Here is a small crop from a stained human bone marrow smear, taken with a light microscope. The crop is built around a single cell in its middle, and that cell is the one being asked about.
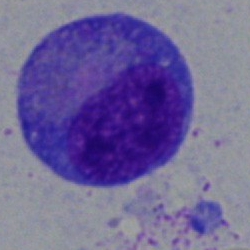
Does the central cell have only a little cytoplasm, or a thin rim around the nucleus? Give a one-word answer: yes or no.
No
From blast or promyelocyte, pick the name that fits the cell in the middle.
promyelocyte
